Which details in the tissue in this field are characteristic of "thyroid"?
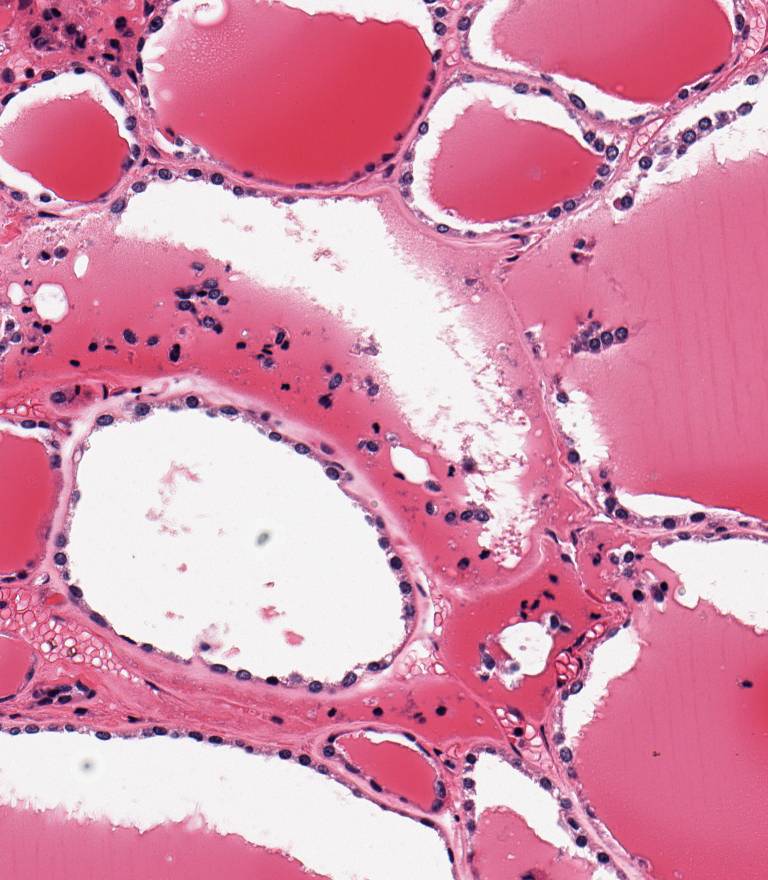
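In this thyroid section, closely packed rounded follicles of varying size, many of them large, fill the field, separated by thin partitions.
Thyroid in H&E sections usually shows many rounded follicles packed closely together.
A single layer of flattened to low cuboidal epithelial cells lines each follicle here.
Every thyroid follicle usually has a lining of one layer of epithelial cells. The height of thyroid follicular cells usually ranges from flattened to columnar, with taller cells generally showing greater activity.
The cells here lie at the lower end of that range. Their nuclei are small, round and dark, evenly spaced without crowding or overlap. Most follicles hold homogeneous, deep pink colloid.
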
